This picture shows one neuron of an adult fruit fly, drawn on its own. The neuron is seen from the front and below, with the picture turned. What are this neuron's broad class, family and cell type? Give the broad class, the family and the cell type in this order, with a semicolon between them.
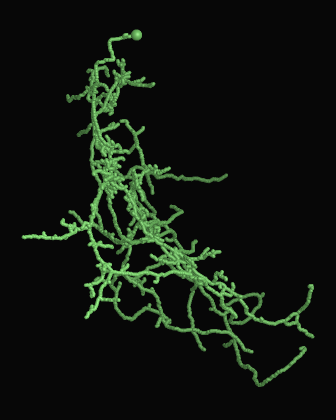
nerve-cord intrinsic neuron; hemilineage 12A; TN1a_g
